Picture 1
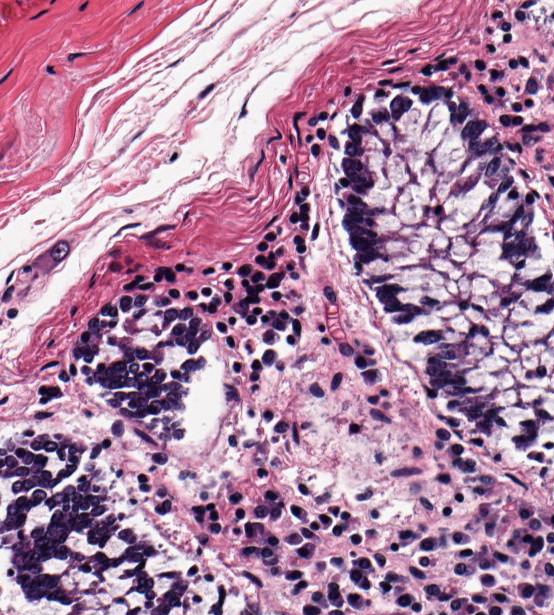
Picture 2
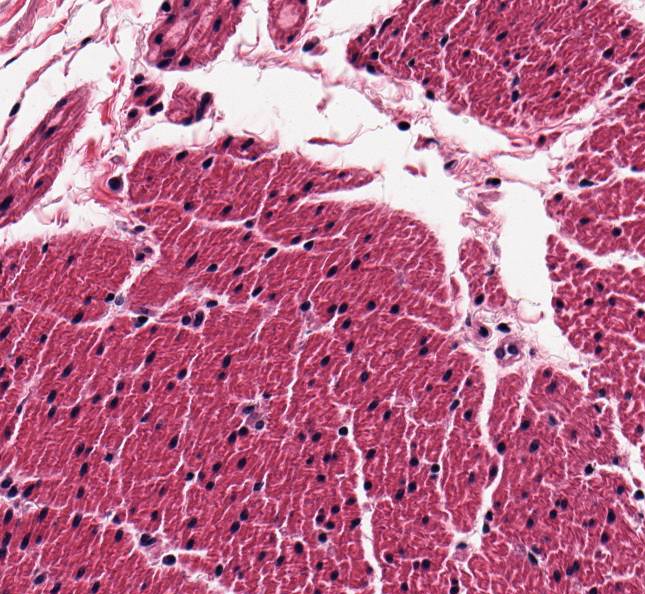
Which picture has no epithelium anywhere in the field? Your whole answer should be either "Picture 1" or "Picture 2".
Picture 2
